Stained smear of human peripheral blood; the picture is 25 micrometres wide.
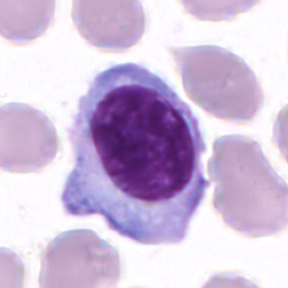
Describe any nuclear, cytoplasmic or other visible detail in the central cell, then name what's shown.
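The nucleus is oval, about 11 by 8 micrometres, and lies off-centre toward the upper right of the cell. Its chromatin is dark purple and clumped, with paler gaps between the clumps. The cytoplasm is plentiful, pale greyish blue, and forms a wide rim, broadest below and to the left of the nucleus. This is a plasma cell.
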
